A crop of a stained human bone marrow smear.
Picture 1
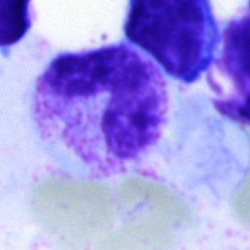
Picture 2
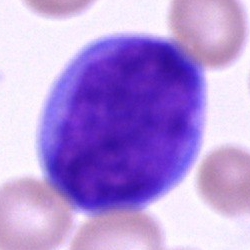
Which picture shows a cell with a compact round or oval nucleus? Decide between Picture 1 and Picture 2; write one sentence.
Picture 2 is the one where the nucleus is compact and round or oval.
